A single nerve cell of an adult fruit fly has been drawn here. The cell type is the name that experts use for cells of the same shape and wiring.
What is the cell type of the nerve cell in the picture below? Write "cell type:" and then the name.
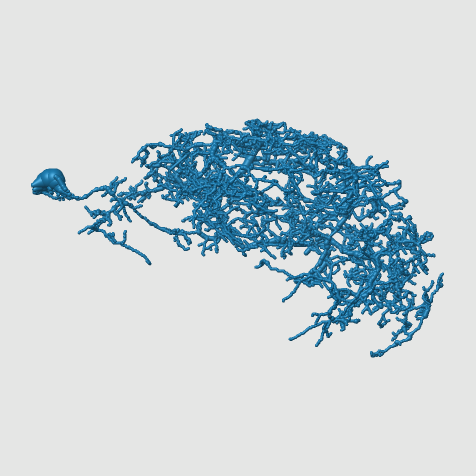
cell type: IN08A005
